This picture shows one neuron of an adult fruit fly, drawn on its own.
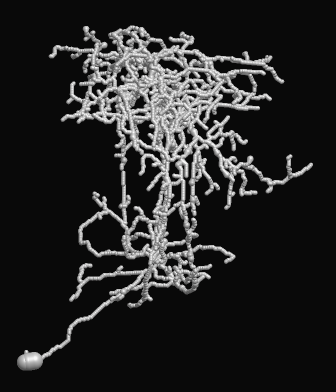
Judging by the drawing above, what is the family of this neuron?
hemilineage 00A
